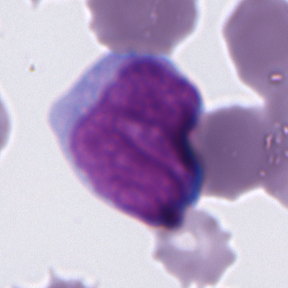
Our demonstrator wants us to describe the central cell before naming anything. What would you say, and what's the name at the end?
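Cytoplasm pale blue, widest on the left of the nucleus. Nucleus occupies most of the cell and has a notch in its right edge. Myeloblast.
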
